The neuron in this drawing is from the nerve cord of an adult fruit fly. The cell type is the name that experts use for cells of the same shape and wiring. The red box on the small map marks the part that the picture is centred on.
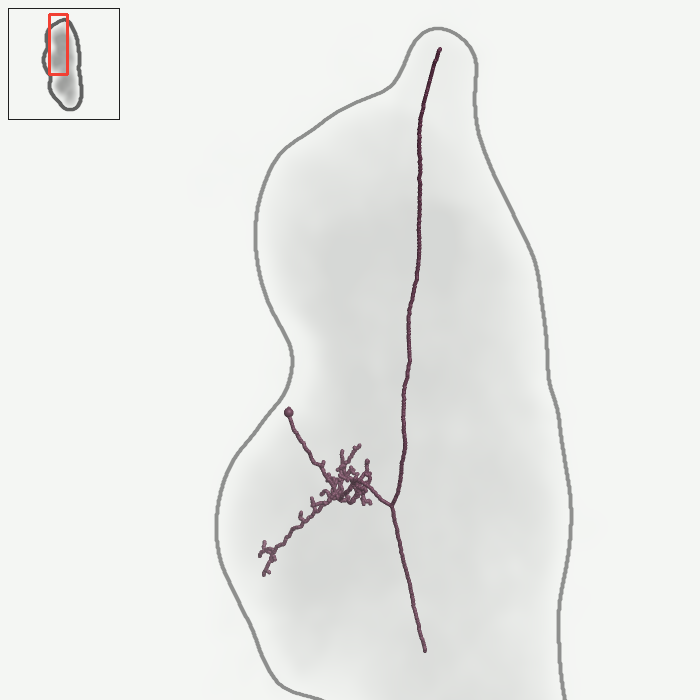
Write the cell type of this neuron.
AN10B033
